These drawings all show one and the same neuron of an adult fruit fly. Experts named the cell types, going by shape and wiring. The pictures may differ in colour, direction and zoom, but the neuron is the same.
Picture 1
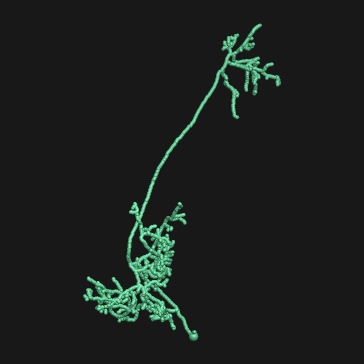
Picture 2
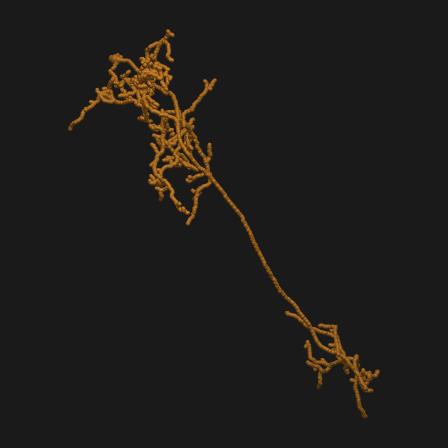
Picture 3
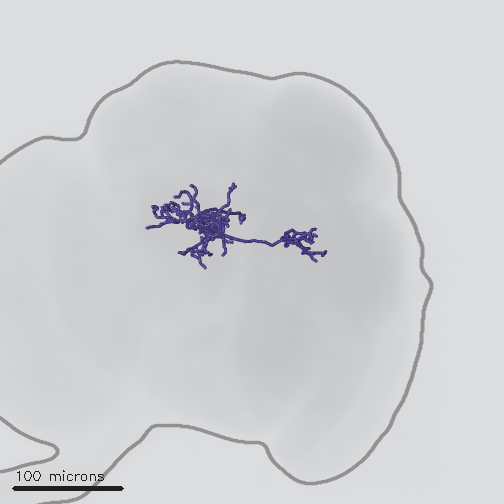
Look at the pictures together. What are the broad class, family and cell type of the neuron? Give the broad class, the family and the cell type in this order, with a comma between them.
central-brain intrinsic neuron, hemilineage VLPa2, PVLP048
